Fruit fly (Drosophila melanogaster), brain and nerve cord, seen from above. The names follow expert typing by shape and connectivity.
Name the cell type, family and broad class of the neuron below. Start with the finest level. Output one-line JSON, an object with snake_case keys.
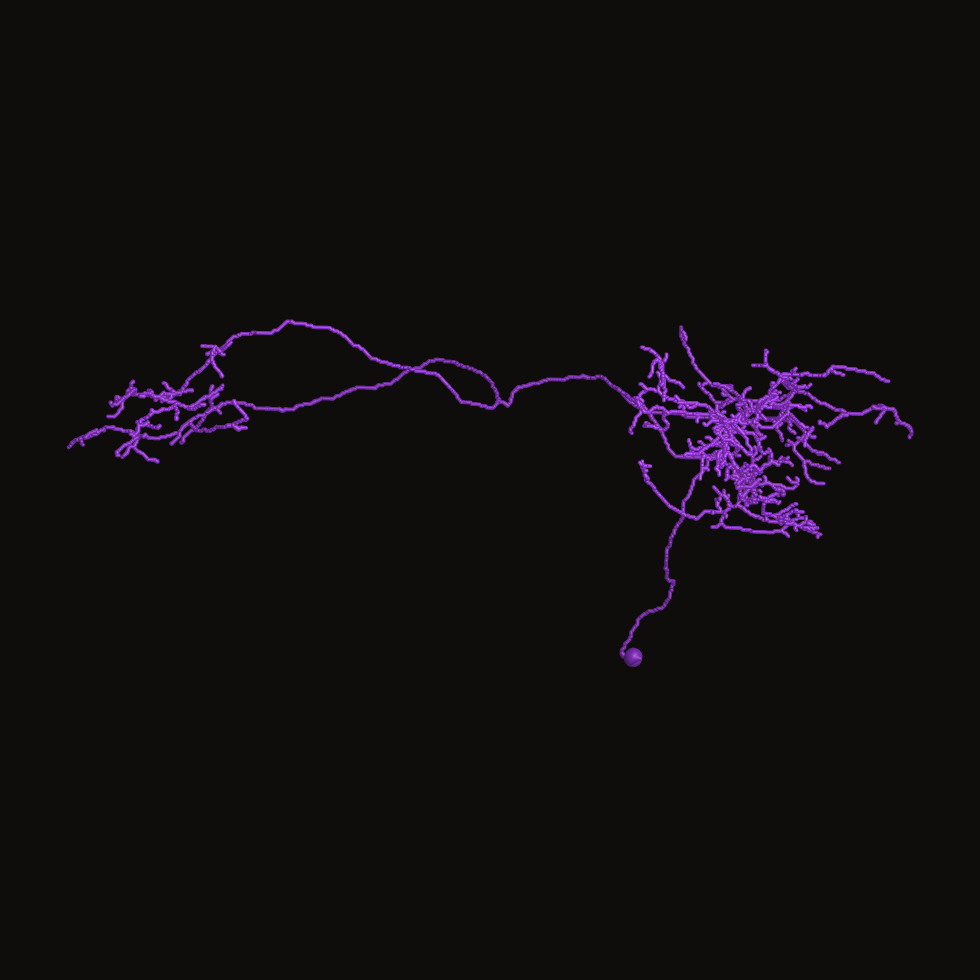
{"cell_type": "SIP088", "family": "hemilineage DM4_dorsal", "broad_class": "central-brain intrinsic neuron"}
